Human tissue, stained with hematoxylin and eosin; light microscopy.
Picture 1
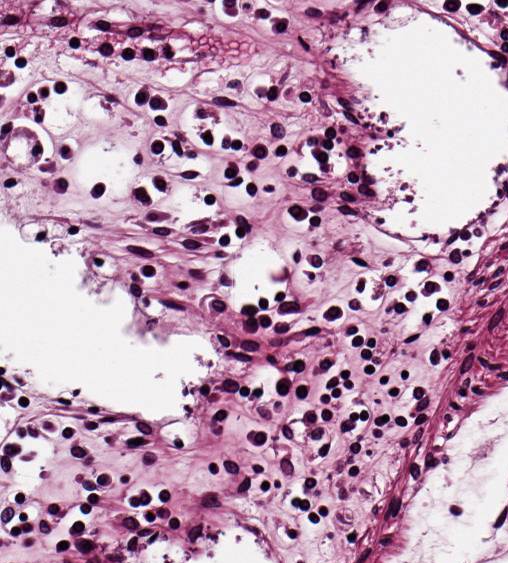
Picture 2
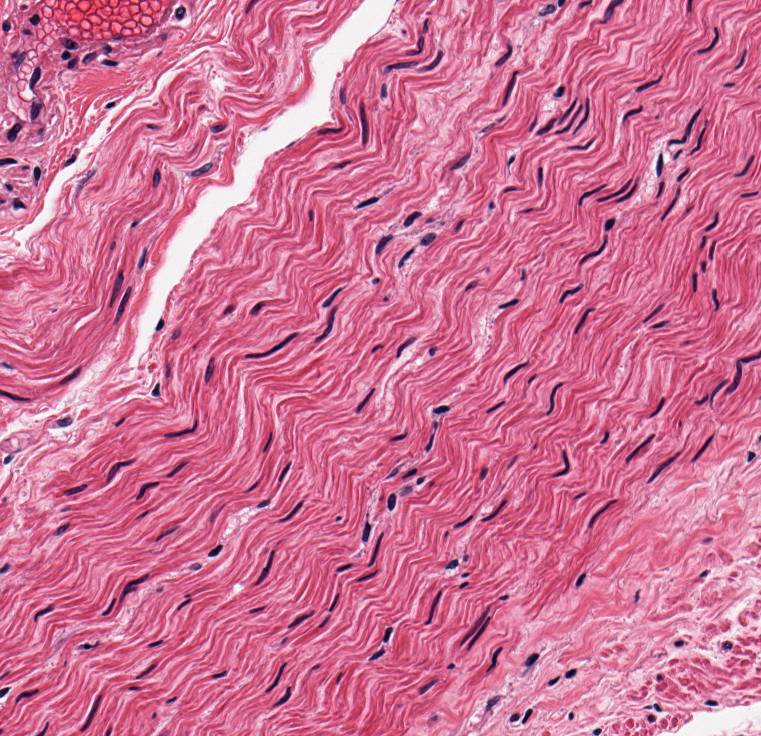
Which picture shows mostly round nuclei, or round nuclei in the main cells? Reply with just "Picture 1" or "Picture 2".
Picture 1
